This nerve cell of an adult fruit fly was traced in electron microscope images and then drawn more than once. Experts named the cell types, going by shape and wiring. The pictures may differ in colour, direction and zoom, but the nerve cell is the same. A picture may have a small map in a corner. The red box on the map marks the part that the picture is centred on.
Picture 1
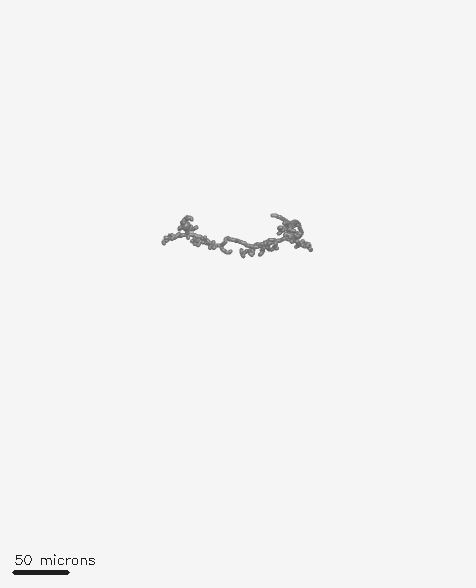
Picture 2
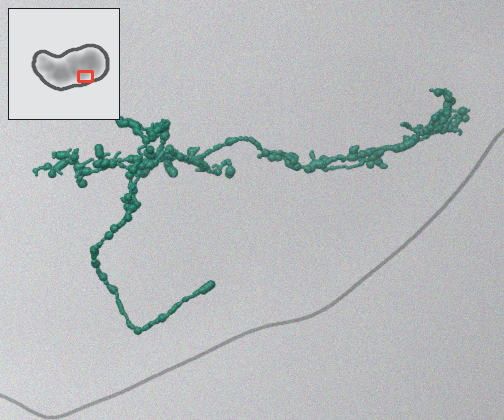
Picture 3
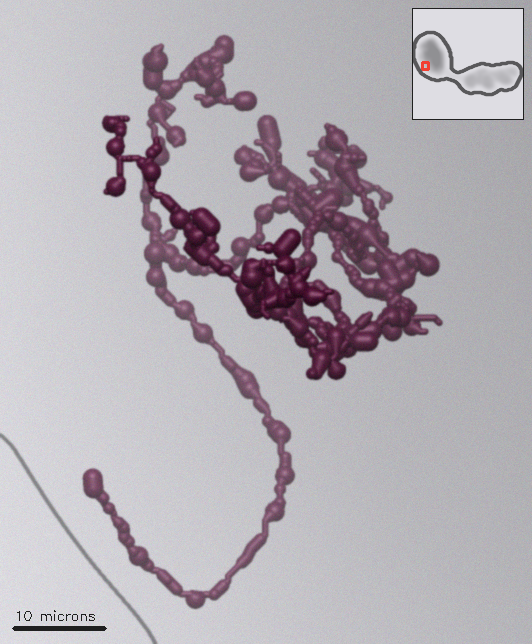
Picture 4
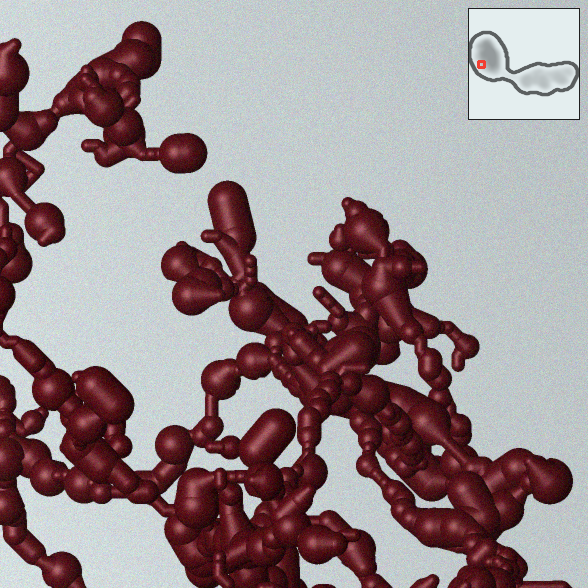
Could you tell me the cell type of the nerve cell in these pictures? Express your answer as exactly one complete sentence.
This nerve cell is typed as PhG9.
